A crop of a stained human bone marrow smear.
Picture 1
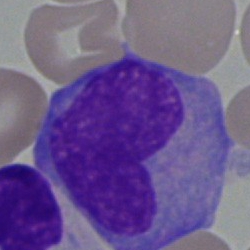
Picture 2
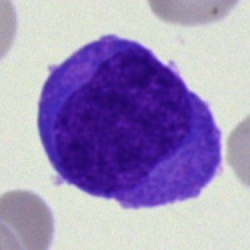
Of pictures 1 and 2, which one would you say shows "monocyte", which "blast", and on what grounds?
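Picture 1 holds the monocyte, picture 2 the blast. Look first at the monocyte's nucleus: a notch on its right side gives it a kidney-like shape.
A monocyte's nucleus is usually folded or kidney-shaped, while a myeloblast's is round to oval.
The monocyte's cytoplasm is plentiful and pale greyish blue; the nucleus lies toward the left, so the widest band is on the right. The blast has only a deep blue rim, widest toward the lower right, with no granules in it.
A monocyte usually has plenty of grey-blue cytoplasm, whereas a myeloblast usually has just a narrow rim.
The blast's chromatin is finely stippled rather than coarsely clumped.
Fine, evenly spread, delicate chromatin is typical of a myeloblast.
The outlines differ too: the monocyte's is irregular and somewhat angular, the blast's roughly round with a slightly uneven edge and a few tiny blebs.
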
